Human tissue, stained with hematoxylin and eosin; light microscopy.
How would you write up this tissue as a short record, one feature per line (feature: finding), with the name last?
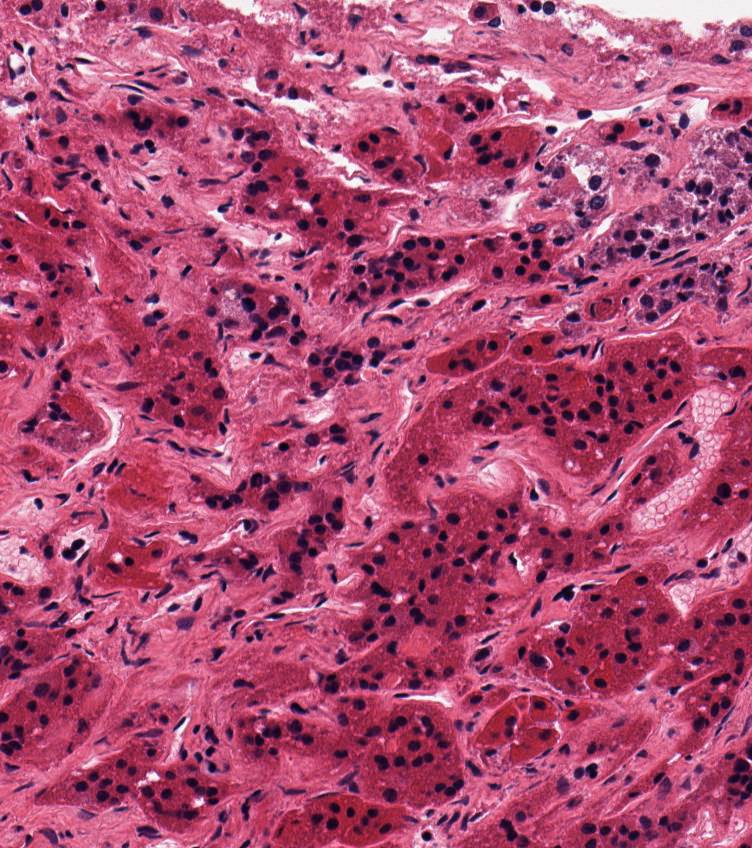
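Arrangement: large polygonal cells in irregular nests and cords
Stroma: fibrous bands separating nests, across whole field
Cytoplasm: abundant, granular, deeply eosinophilic
Nuclei: round, dark, fairly uniform in size
Cluster: upper right, purplish-grey granular cytoplasm, unlike pink cells elsewhere
Name: pituitary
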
